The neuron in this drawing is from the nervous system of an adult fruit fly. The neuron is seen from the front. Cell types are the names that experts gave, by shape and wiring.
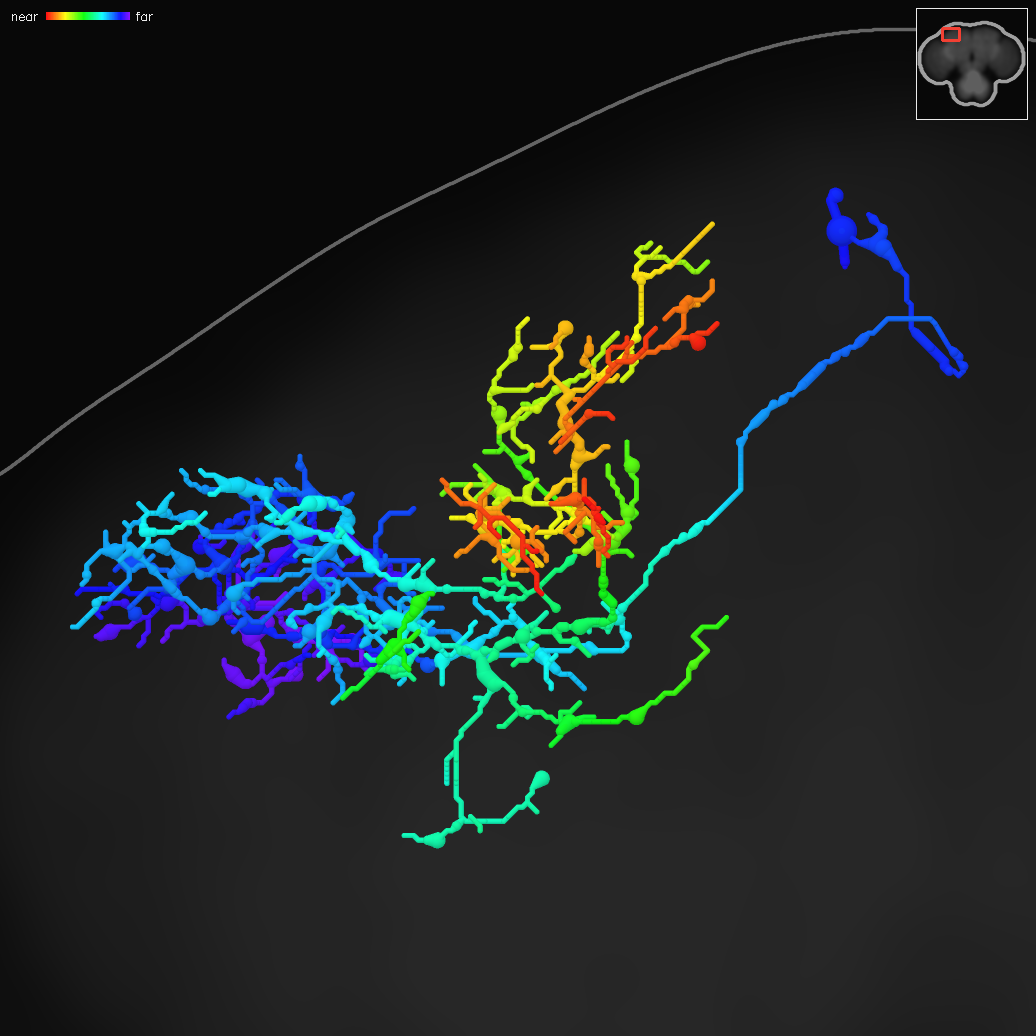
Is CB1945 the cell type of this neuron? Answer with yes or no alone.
no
